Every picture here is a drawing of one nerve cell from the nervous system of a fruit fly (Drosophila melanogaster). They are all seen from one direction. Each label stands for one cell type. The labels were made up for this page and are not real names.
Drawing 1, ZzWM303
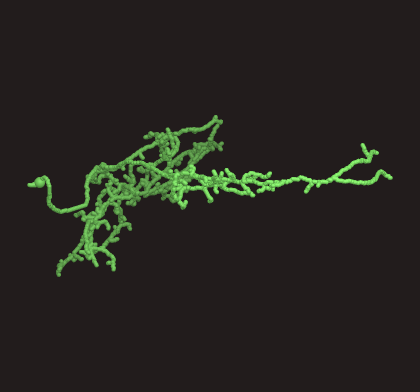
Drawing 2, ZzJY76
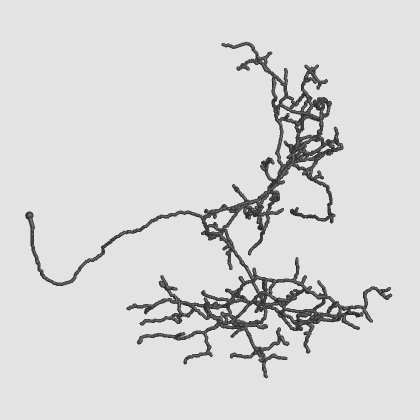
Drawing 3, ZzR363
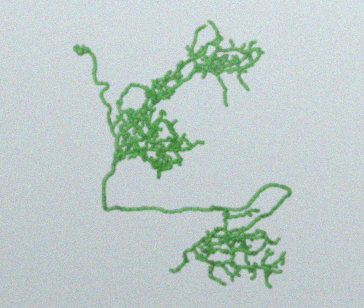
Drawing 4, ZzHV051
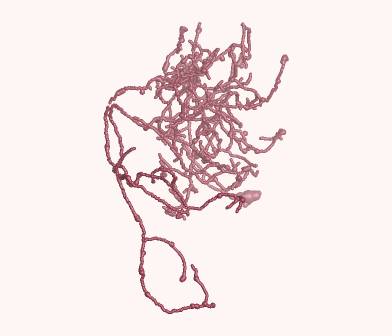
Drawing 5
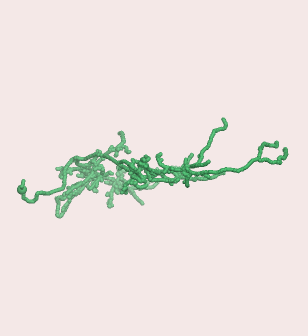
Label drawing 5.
ZzWM303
